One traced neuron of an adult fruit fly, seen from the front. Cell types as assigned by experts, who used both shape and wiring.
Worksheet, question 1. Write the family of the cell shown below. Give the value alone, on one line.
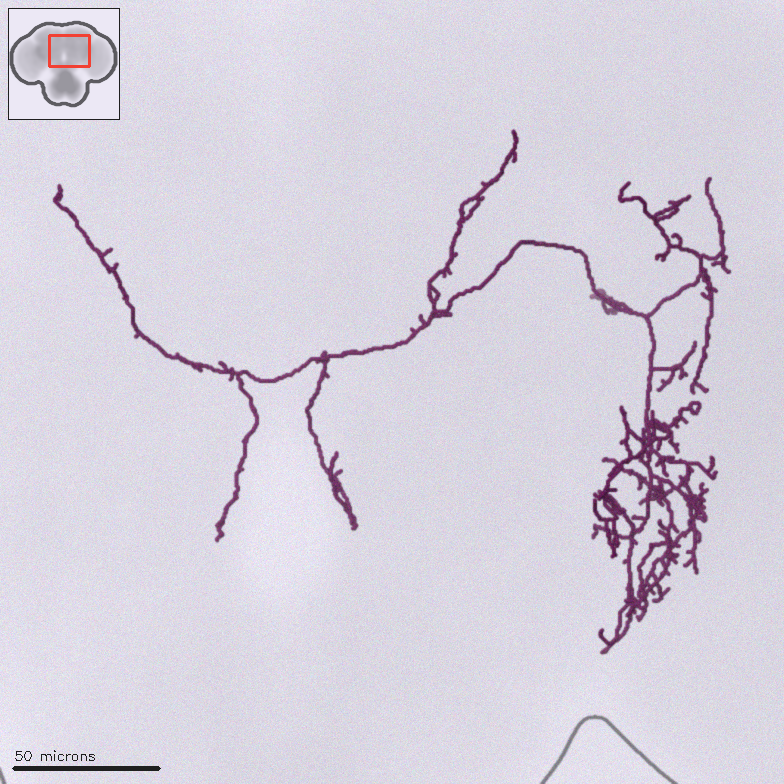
hemilineage DL2_ventral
